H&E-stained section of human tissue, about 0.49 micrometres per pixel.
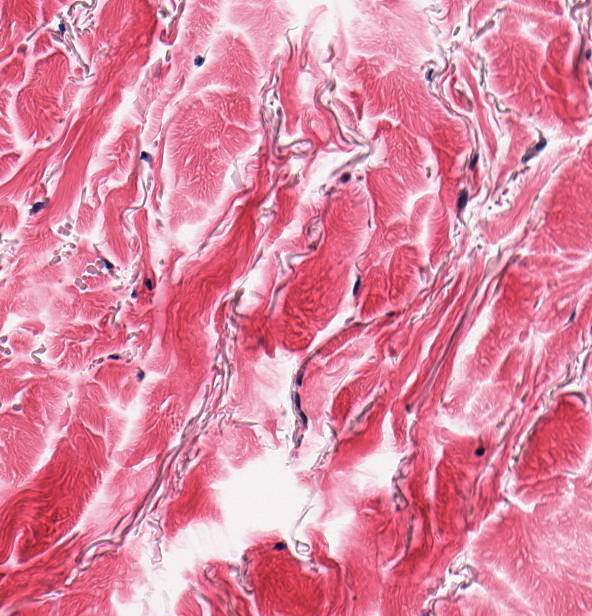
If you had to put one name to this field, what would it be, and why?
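Main tissue: dermis. Nuclei sparse, small, dark, flattened or spindle-shaped, lying in the narrow gaps between bundles, not inside them.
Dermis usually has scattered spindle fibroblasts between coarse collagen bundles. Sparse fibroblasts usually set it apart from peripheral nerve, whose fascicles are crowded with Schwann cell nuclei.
No epithelium in field; no fat cells.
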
